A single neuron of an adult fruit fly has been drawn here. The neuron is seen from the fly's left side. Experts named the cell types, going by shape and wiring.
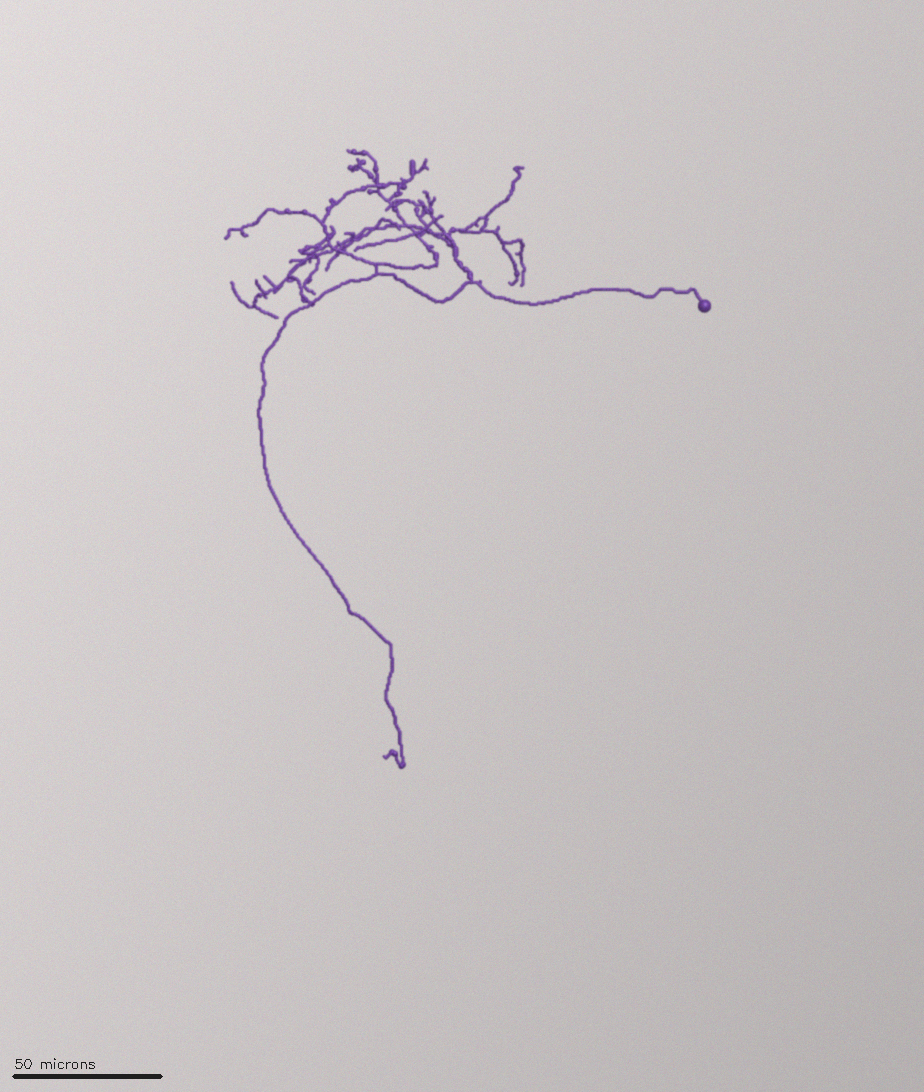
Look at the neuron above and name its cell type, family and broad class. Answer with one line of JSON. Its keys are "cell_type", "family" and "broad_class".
{"cell_type": "SIP053", "family": "hemilineage SMPpv2_dorsal", "broad_class": "central-brain intrinsic neuron"}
